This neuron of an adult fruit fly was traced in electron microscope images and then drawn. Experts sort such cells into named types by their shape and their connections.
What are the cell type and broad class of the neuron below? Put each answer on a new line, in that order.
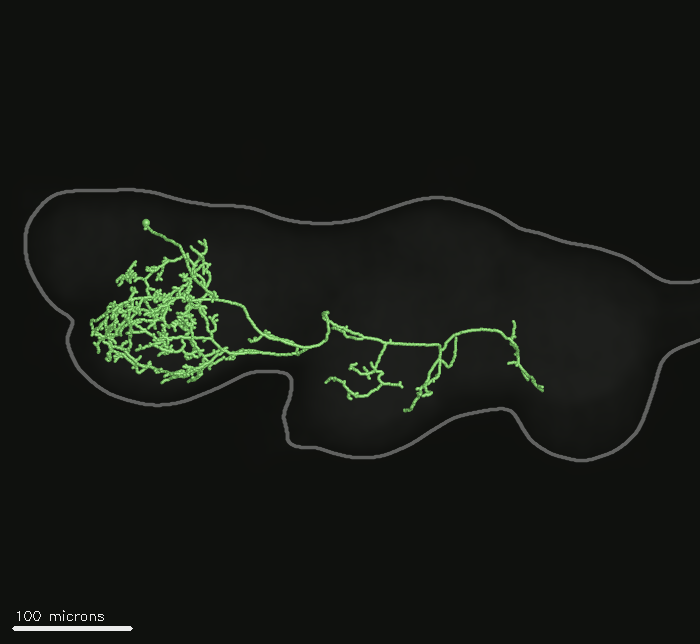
INXXX219
nerve-cord intrinsic neuron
